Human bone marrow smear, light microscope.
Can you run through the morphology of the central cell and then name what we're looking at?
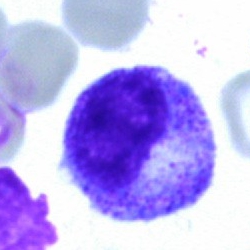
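This one's roughly round, with the nucleus pushed off-centre toward the upper left. That nucleus stains a deep purple, clearly darker than the cytoplasm around it. Fine purple granules are scattered through the cytoplasm. It's a myelocyte.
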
